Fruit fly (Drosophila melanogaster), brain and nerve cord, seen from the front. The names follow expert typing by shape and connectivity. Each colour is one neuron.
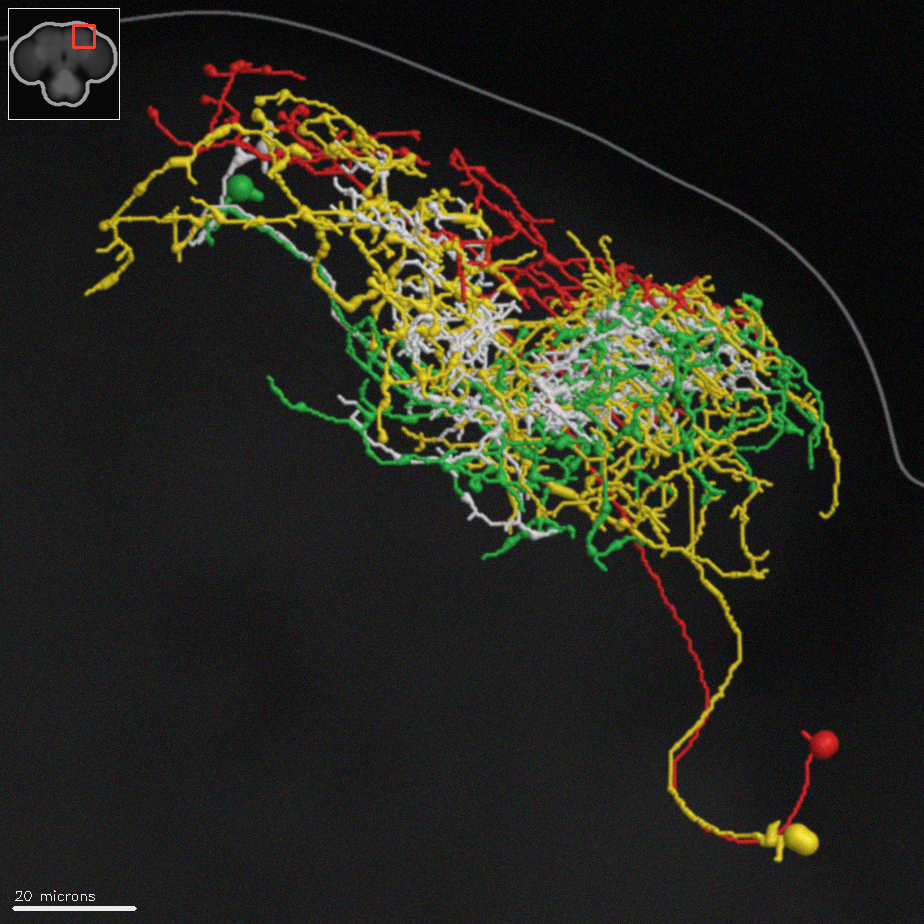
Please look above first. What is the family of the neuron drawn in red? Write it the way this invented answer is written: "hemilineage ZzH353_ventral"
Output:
"hemilineage SLPpl3"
